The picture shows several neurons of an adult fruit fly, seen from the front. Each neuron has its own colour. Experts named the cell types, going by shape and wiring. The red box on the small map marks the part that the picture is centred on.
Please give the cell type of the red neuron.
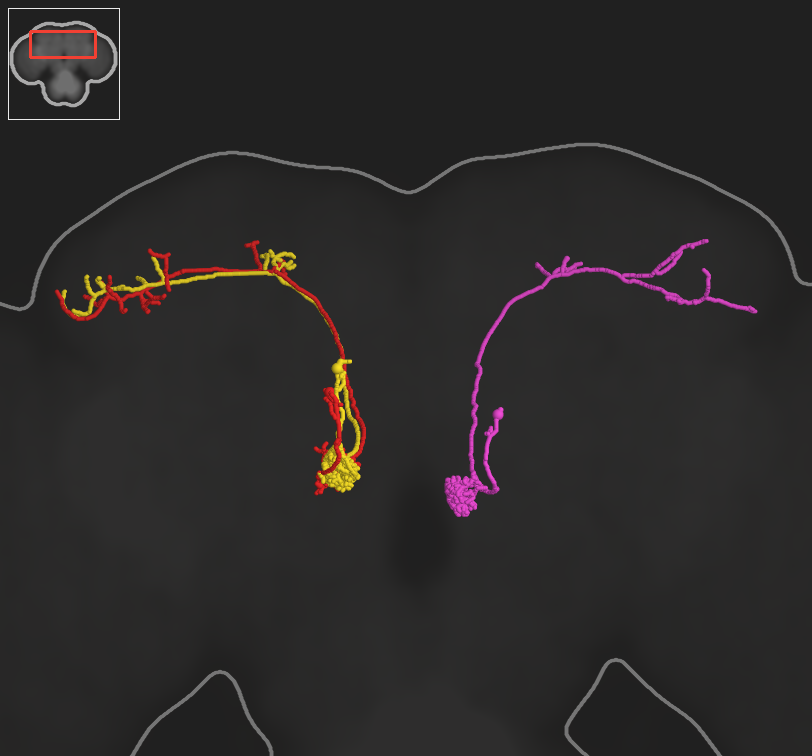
VM7v_adPN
